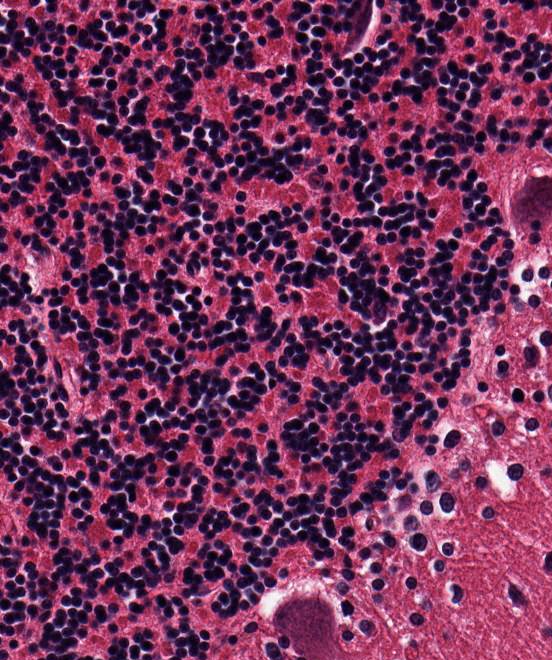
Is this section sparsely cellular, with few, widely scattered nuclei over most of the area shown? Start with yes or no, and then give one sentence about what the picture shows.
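No. Densely packed small dark nuclei fill most of the field, covering the upper and left parts.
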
